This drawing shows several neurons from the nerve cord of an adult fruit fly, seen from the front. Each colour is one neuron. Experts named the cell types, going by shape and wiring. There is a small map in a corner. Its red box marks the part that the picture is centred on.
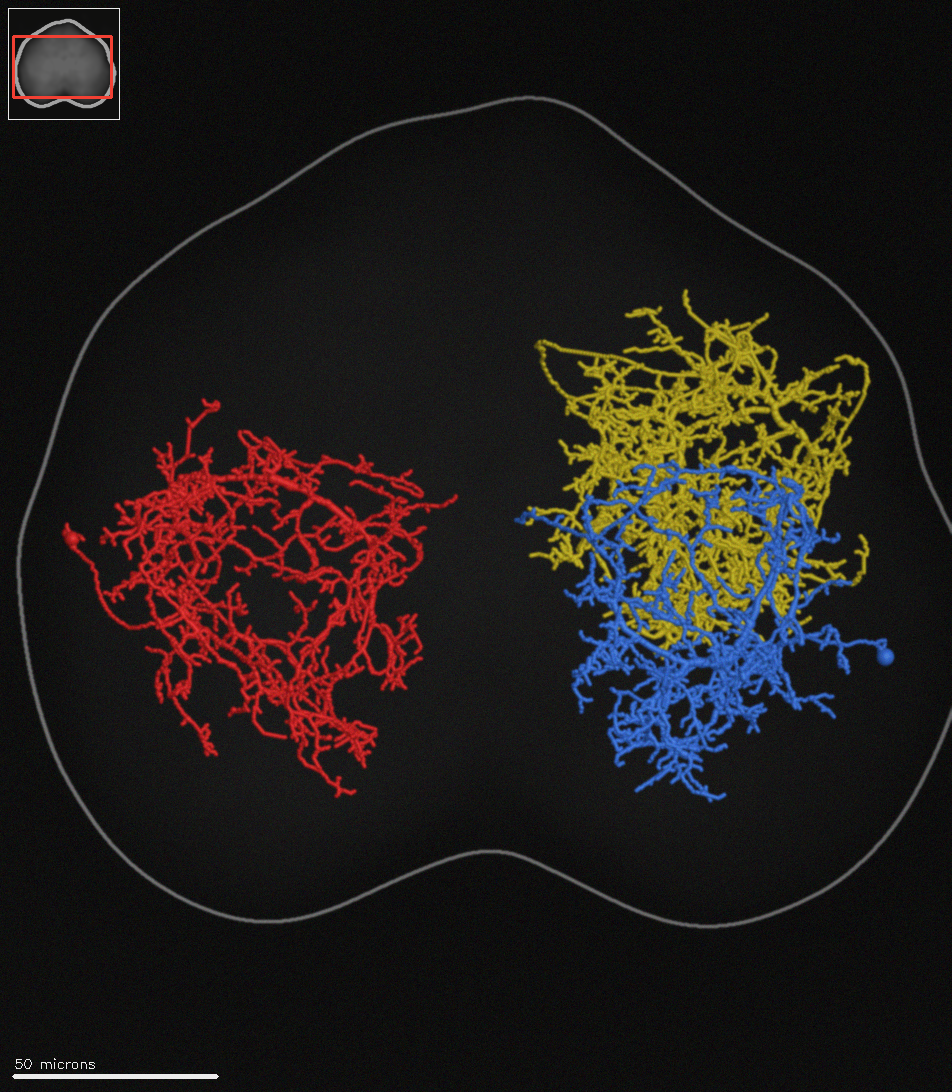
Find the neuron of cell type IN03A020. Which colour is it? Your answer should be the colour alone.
blue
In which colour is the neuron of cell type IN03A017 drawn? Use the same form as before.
red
